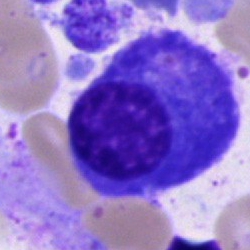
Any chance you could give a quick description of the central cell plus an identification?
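Look first at the nucleus: it sits off-centre, toward the lower left. Its chromatin is coarse and clumped, dark blocks between paler spots. The abundant cytoplasm lies mainly upper right, paler just beside the nucleus. This is a plasma cell.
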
